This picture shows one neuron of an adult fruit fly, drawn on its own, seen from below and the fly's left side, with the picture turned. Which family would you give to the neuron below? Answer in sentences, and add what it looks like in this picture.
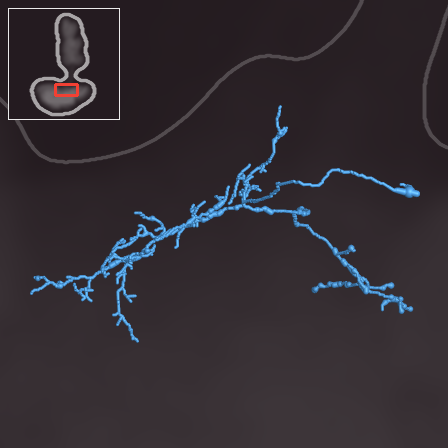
The family is hemilineage LB3. It is a central-brain intrinsic neuron. It is in the brain and does not reach the nerve cord. The cell body is on the right of the picture. The picture shows dozens of branch ends.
